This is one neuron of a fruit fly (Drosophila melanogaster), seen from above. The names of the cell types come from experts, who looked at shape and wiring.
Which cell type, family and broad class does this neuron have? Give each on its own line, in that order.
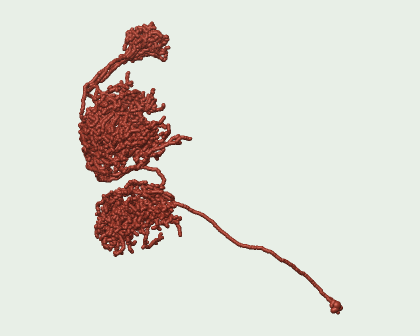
PPL102
class DAN
central-brain intrinsic neuron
